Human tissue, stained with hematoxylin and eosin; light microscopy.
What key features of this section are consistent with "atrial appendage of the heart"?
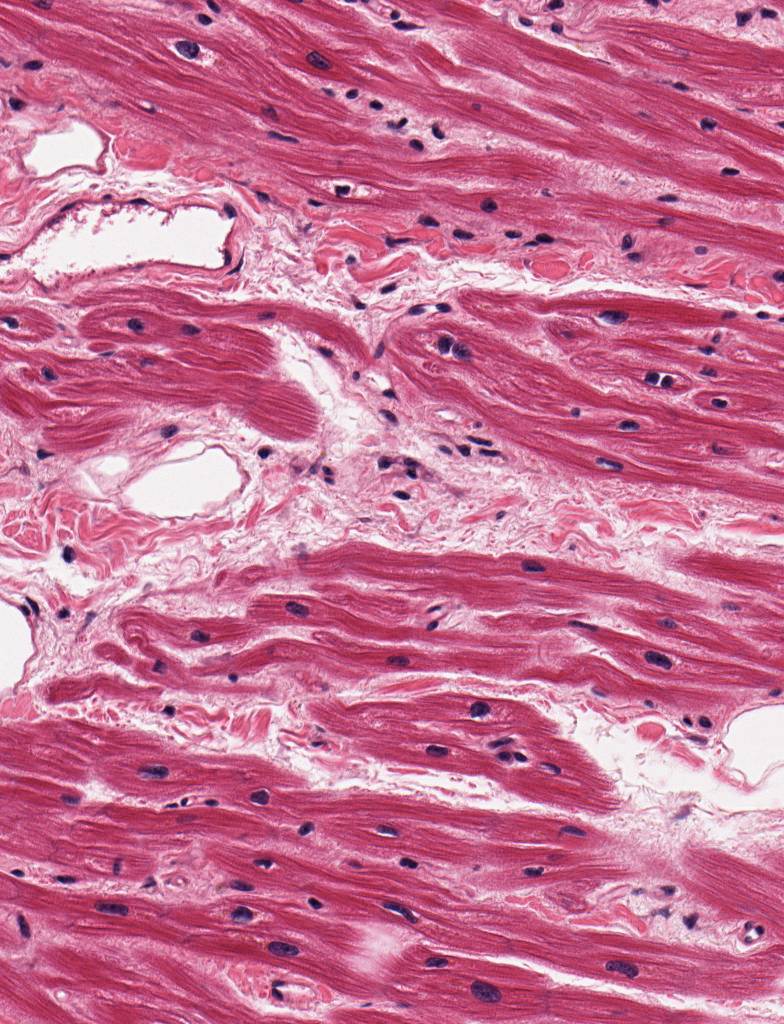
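Atrial appendage of the heart. In keeping: fibre cytoplasm stains deep pink, with fine lengthwise streaks.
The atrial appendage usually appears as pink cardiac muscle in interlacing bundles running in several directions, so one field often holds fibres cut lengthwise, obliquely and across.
Also seen: oval nuclei sit centrally in the fibres, not at the edge; some fibres branch and join neighbours instead of running as separate parallel strands. Thin-walled, empty vessel lumens lie in connective tissue at left of field.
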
